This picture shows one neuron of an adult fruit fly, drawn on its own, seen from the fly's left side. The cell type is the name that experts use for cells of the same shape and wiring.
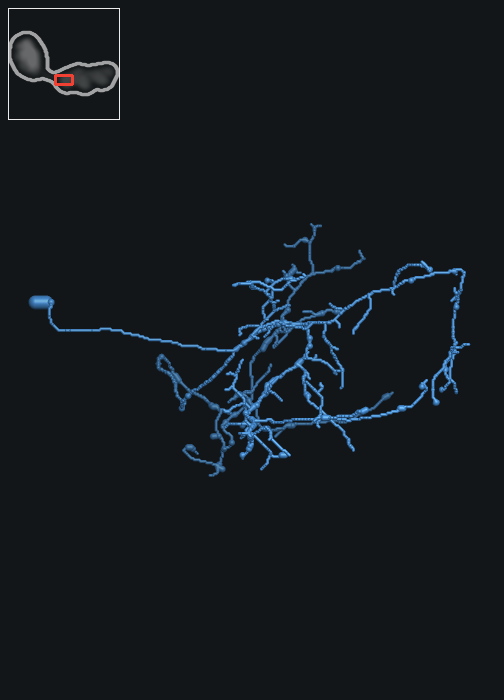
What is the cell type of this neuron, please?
IN01A052_b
